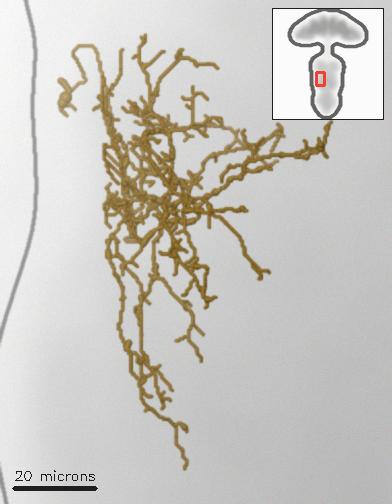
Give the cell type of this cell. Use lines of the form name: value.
cell type: IN16B068_a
